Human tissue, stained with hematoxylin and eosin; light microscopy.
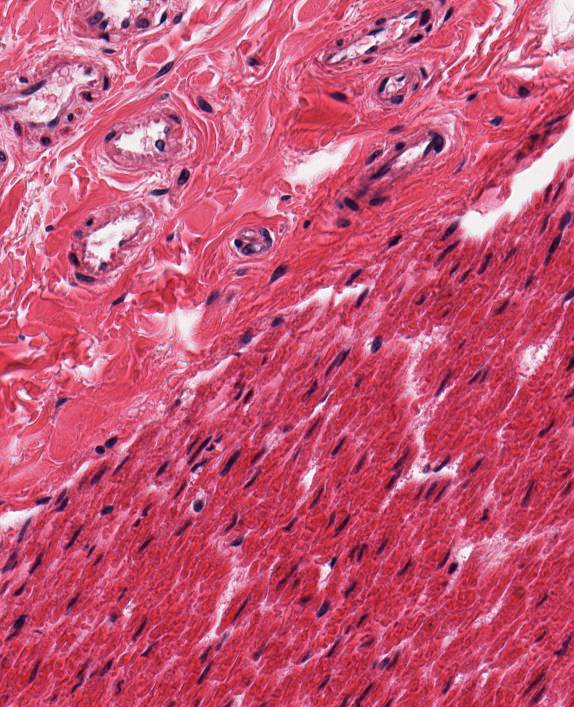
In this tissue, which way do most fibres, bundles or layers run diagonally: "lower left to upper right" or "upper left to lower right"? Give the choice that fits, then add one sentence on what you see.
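Lower left to upper right. The muscle cells run in parallel diagonally from lower left toward upper right.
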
